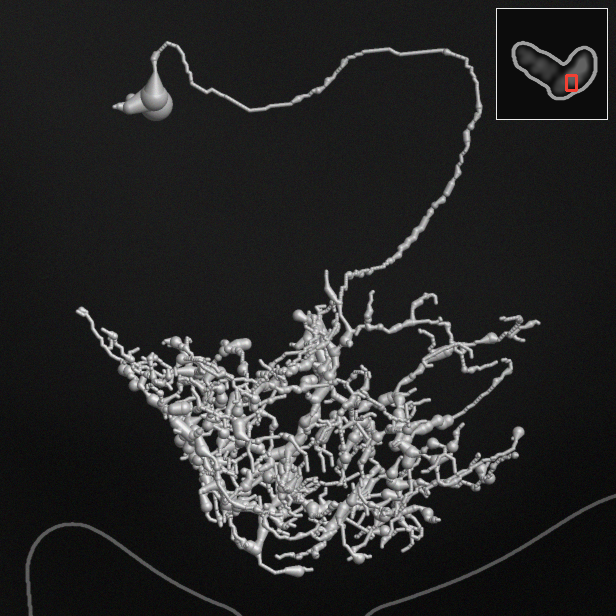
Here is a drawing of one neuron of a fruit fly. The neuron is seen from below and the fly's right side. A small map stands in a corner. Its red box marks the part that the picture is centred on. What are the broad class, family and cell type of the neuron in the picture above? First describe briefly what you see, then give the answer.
In this view it is about as wide as it is tall. This is a central-brain intrinsic neuron. The family is hemilineage VLPl4_anterior. The cell type is AVLP420_b.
